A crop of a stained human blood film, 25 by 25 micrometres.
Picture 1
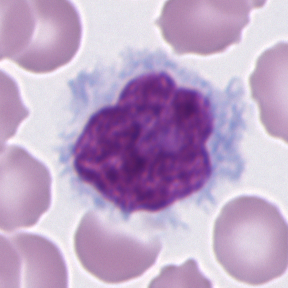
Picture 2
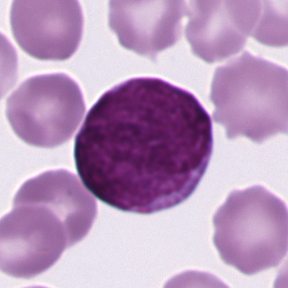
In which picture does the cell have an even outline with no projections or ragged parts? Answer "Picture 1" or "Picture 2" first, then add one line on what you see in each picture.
Picture 2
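In picture 1: The outer border of the cell is ragged and fuzzy rather than smooth.
In picture 2: The cell has a round, smooth outline.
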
